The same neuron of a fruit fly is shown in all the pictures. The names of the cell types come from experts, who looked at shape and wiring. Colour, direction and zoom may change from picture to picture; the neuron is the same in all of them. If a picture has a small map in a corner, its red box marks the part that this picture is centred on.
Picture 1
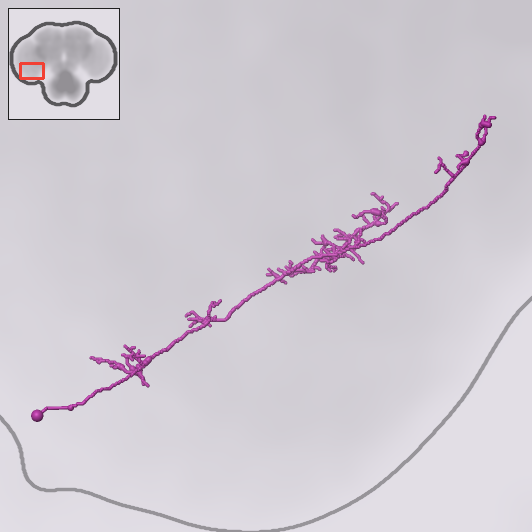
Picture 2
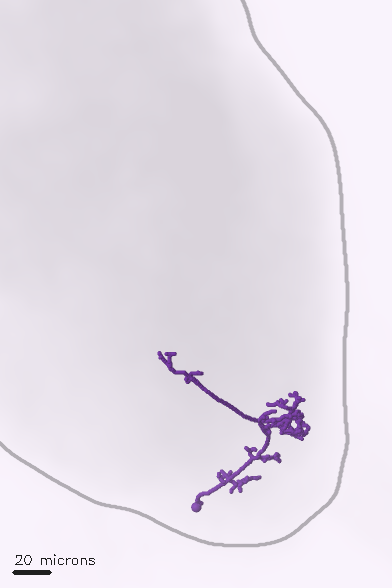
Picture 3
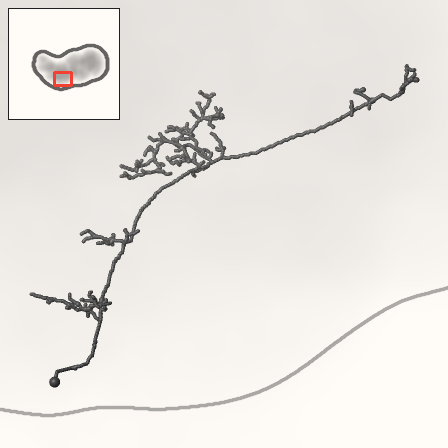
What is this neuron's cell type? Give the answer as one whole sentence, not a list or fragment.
Within the cell type TmY4 sits this neuron.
